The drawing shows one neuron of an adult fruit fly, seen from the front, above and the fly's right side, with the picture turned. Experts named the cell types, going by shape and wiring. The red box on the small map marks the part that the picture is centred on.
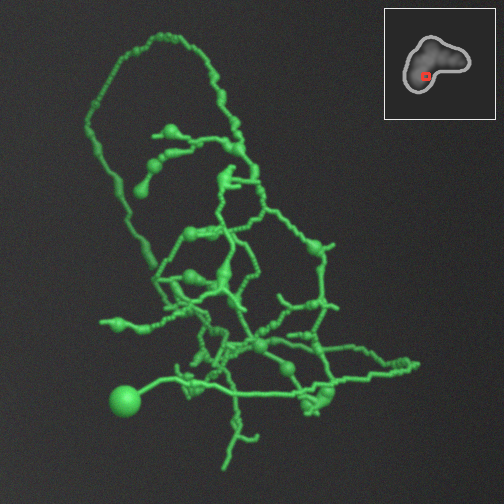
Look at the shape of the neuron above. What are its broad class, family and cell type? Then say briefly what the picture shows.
This is a central-brain intrinsic neuron. The family is hemilineage SMPpd1. The cell type is SMP352. The cell body is at the lower left of the picture. As drawn here it is taller than it is wide.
